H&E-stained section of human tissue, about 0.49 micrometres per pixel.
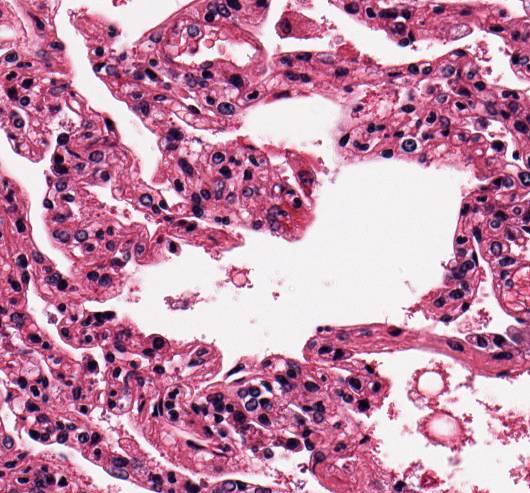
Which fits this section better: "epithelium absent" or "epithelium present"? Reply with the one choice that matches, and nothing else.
Epithelium present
